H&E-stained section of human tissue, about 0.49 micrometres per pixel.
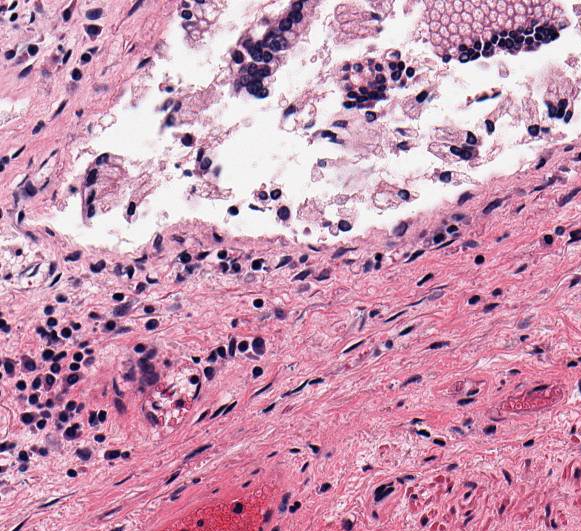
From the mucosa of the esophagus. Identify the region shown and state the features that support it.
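It's loose connective tissue: the solid, pink collagenous lower two thirds. Its spindle-shaped nuclei run roughly left to right, parallel to the edge of the space. At left middle there's a cluster of small round dark nuclei, consistent with lymphocytes.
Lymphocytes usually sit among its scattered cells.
That space, the upper third, holds loose cells and debris.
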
